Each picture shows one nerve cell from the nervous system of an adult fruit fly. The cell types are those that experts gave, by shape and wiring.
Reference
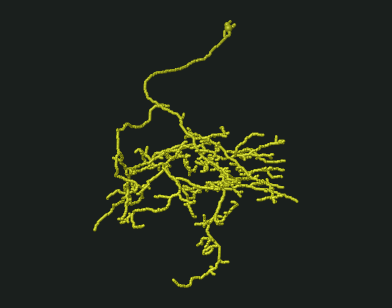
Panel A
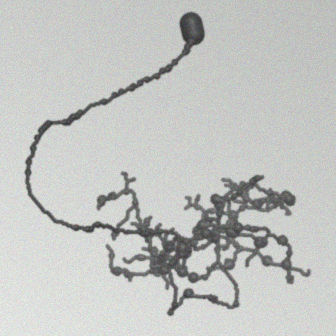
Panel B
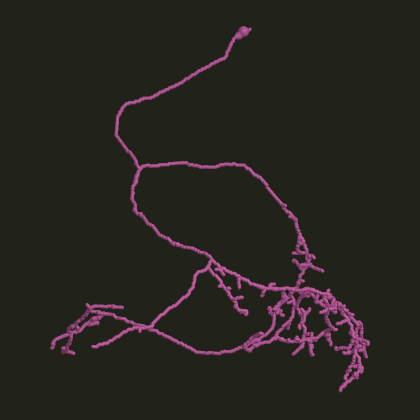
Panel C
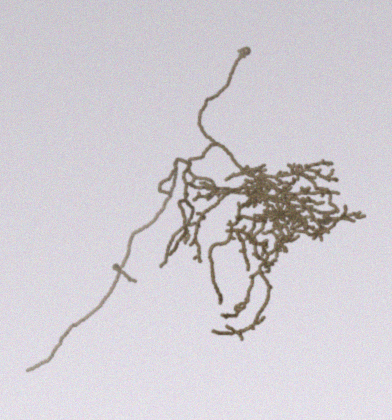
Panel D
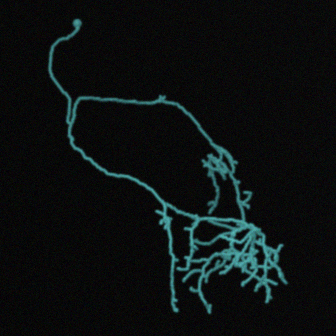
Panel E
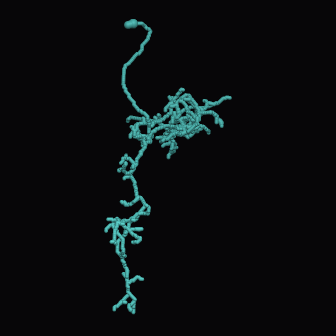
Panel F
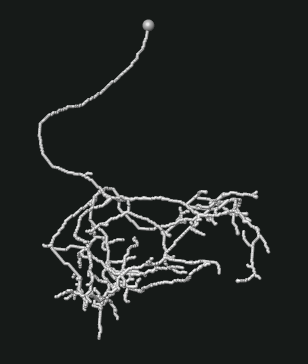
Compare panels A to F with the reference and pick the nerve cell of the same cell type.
Panel C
